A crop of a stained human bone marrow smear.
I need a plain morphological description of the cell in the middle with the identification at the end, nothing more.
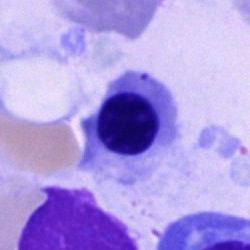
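Chromatin here is dense and very dark purple, set against pale blue cytoplasm. Rather than smoothly round, the outline is irregular and angular. Near the top edge, a single small dark dot lies in the cytoplasm. This cell is an erythroblast.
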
